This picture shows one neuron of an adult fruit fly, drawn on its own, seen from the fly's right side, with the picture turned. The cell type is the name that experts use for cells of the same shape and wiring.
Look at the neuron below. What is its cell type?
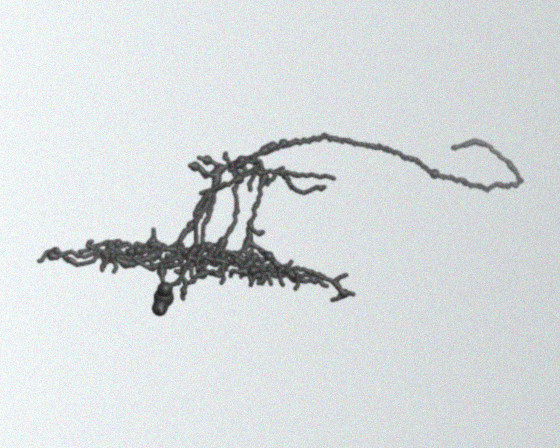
Lawf1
